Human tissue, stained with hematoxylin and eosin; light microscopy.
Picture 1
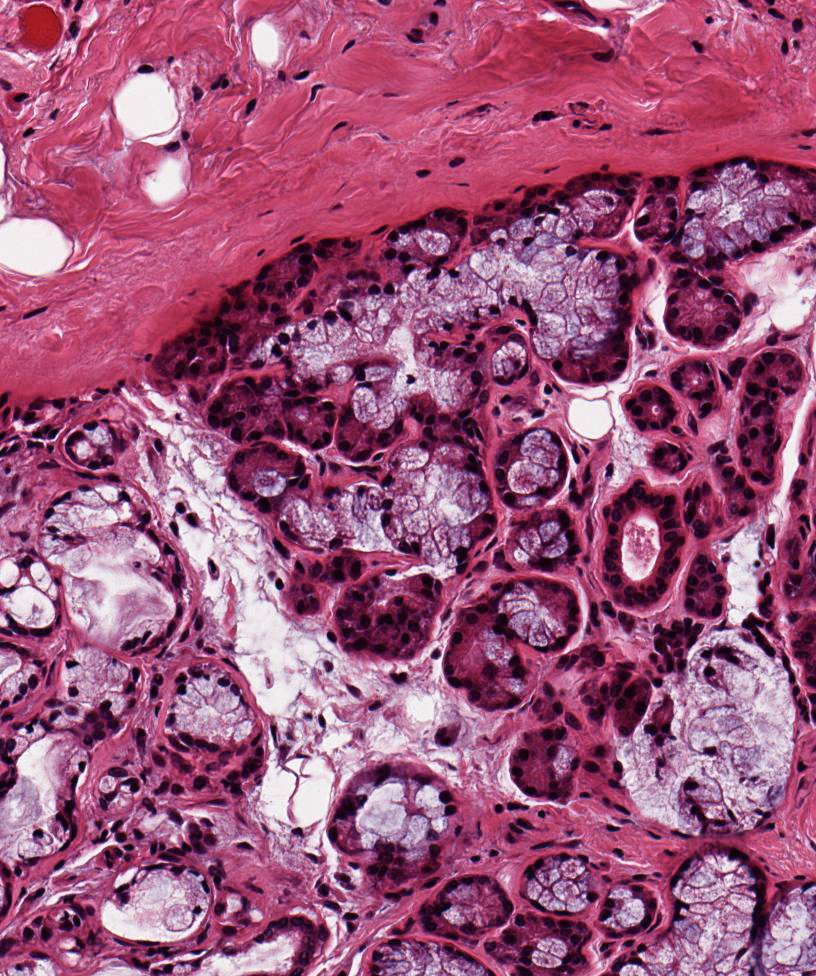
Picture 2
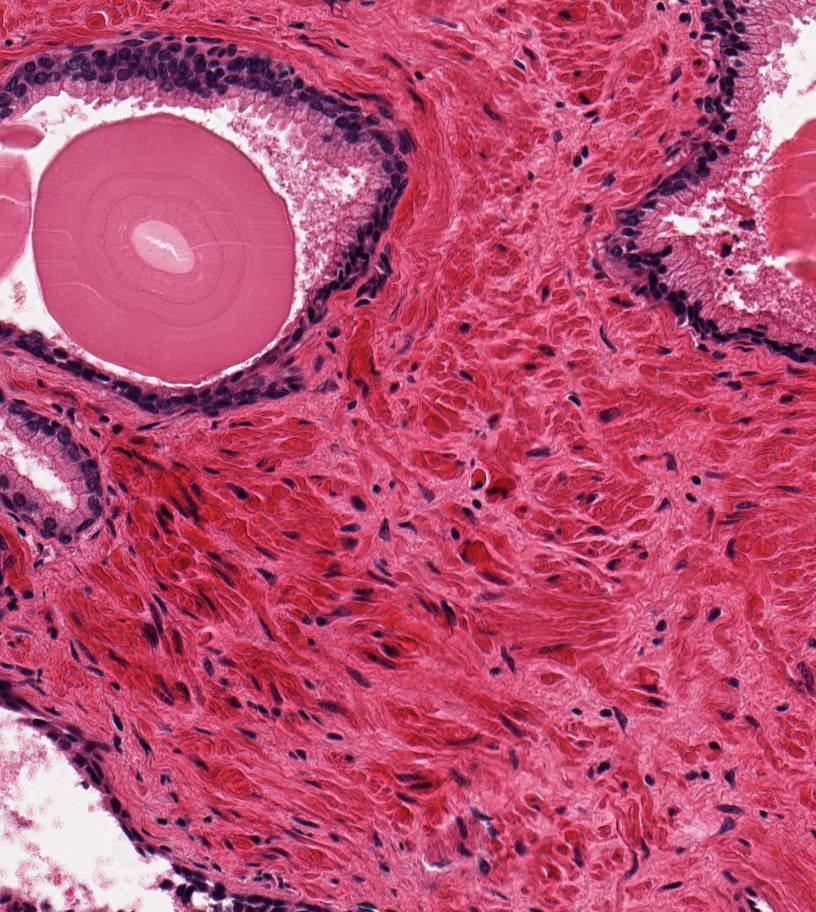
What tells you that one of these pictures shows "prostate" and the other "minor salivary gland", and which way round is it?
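Picture 1 shows a minor salivary gland and picture 2 shows the prostate. In picture 1, closely packed glandular units fill the area below a band of dense pink collagen across the upper field. Pale mucous acini, with bubbly grey-lilac cytoplasm and dark nuclei flattened against the base, are intermixed with serous acini of dark purple cytoplasm and round nuclei. Left of centre, loose, pale, wispy stroma lies between the glandular units. In picture 2, by contrast, crowded dark epithelial nuclei form a row along the outer edge of each gland, against the stroma. The upper left lumen holds a large round eosinophilic body with concentric laminations and a pale central cleft. The stromal nuclei are scattered, dark and mostly elongated or spindle-shaped.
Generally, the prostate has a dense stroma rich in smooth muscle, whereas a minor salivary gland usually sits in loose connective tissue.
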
